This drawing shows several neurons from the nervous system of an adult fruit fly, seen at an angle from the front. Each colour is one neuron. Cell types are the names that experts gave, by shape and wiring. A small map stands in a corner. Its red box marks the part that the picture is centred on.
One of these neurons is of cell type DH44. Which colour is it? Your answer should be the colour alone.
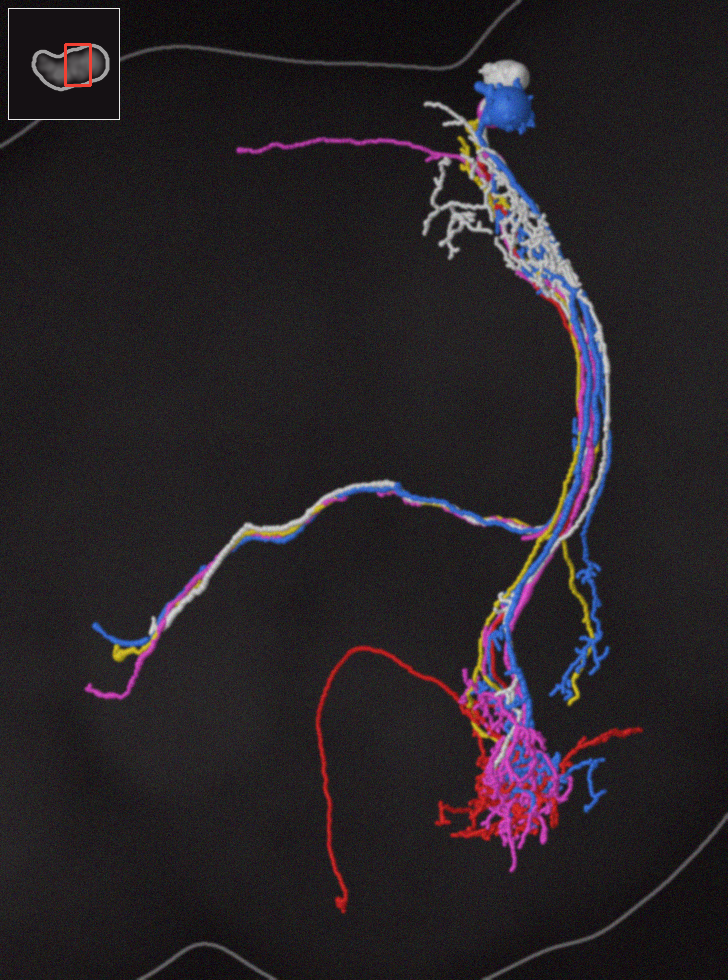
blue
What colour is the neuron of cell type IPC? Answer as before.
white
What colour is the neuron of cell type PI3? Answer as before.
yellow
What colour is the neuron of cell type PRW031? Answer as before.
red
